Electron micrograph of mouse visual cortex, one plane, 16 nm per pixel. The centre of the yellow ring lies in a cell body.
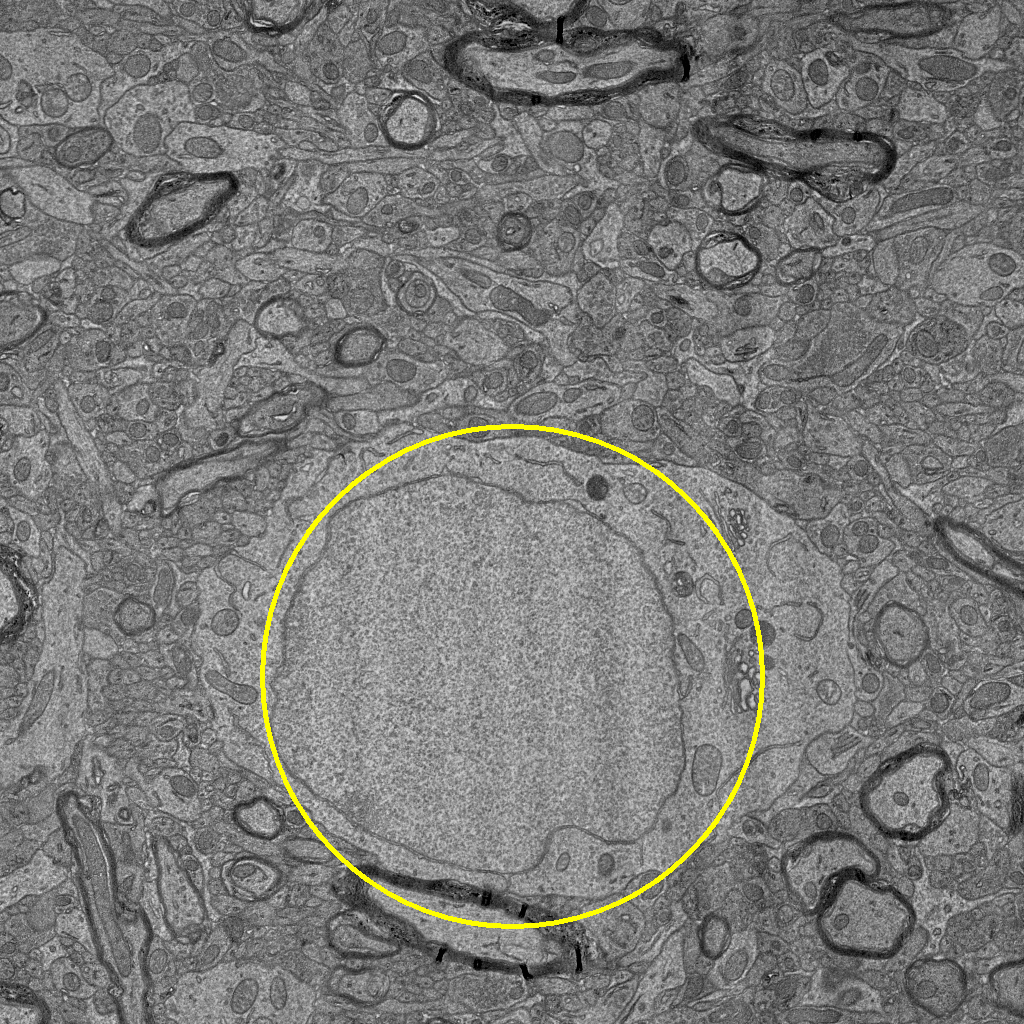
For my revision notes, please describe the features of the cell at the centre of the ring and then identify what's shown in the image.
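Notice first the nucleus: large, round to oval, filling most of the ring. Its chromatin is pale and finely dispersed, with no dark clumps lining the envelope. The envelope is mostly smooth, with one shallow indentation along its lower edge. Right of the nucleus, a few mitochondria lie scattered in the cytoplasm. This is an excitatory neuron.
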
